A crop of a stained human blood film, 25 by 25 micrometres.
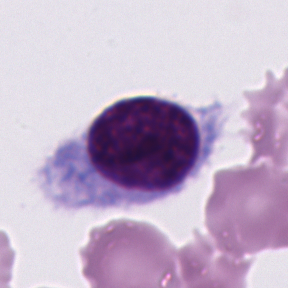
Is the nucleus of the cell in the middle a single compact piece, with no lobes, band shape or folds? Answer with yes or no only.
Yes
